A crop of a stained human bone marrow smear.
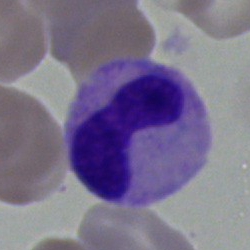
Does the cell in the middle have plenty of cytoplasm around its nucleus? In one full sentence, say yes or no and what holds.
Yes, in this cell the cytoplasm is broad.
